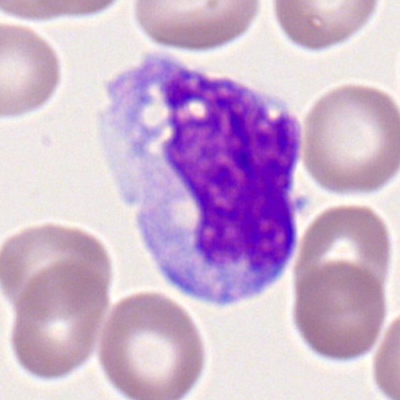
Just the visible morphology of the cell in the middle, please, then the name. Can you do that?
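Look first at the outline: it is irregular and somewhat angular, not round. The nucleus is one irregular mass filling the right side of the cell. At its upper left edge, a few small clear vacuoles sit in the cytoplasm. No distinct nucleoli show. This is a monocyte.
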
